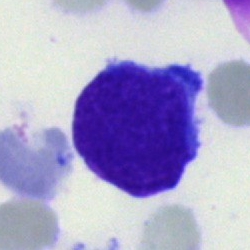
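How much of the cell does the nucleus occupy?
Nearly all of it.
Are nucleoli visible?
No.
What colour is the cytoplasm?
Deep blue, in the small amount that is visible; no granules are seen in the cell.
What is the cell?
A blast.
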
